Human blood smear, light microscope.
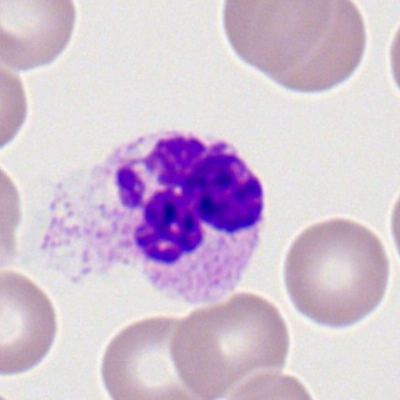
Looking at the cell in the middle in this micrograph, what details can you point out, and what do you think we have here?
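Let me see: the nucleus is divided into several separate lobes. Its chromatin is dark purple and coarsely clumped. Fine pink-purple granules are scattered through the cytoplasm. The outline is irregular and faint along its left side. This is a segmented neutrophil.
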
